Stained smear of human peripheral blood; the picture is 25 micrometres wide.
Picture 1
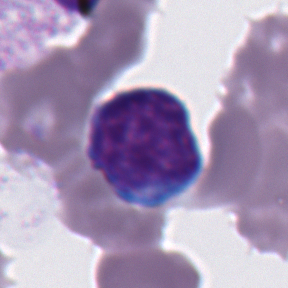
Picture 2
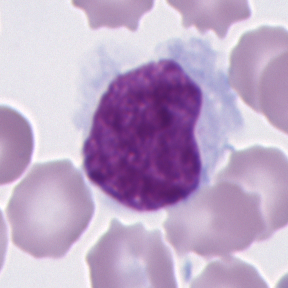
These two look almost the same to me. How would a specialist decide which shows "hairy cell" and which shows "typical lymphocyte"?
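Picture 1: typical lymphocyte. Picture 2: hairy cell. Cytoplasm: picture 1 scant, nucleus filling nearly the whole cell, thin blue rim most visible along the lower edge; picture 2 pale greyish blue, wider above and to the right of the nucleus than below and to the left, nucleus filling most of the cell.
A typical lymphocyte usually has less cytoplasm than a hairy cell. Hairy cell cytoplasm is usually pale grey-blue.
Outline: picture 1 roughly round with a few slightly angular stretches; picture 2 ragged and frayed rather than smooth. Nucleus: picture 1 about 10 micrometres across, chromatin dark purple and coarsely clumped, mottled; picture 2 oval, about 13 by 10 micrometres.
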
